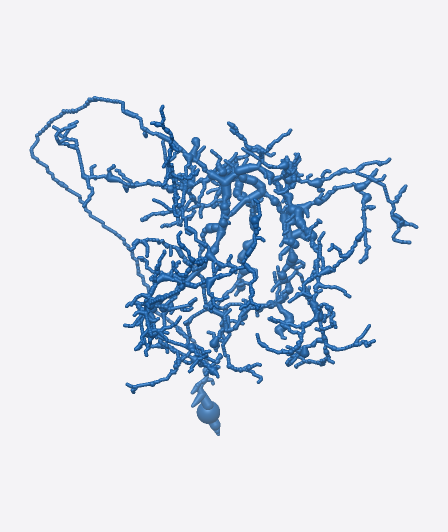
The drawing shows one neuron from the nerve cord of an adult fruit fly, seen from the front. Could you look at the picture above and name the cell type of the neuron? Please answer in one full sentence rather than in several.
The neuron is typed under the name IN21A038.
